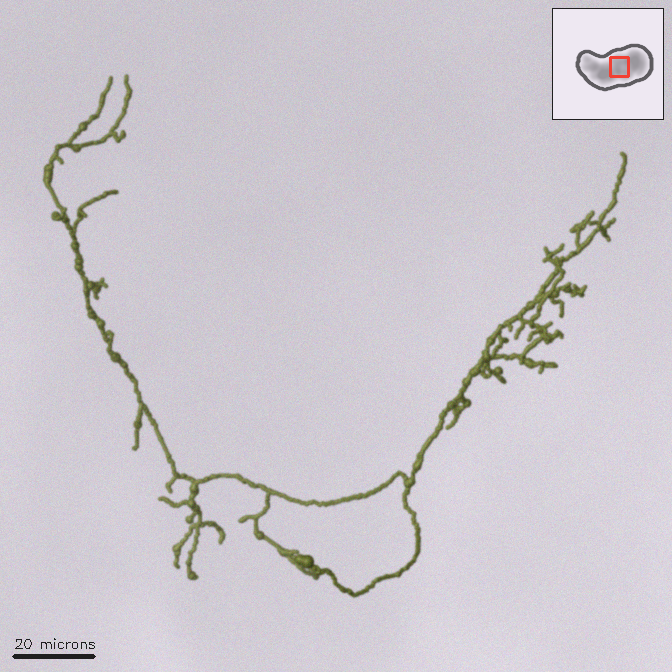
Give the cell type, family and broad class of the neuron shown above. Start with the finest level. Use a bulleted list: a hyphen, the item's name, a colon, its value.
- cell type: WEDPN17_a1
- family: hemilineage LALa1_posterior
- broad class: central-brain intrinsic neuron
